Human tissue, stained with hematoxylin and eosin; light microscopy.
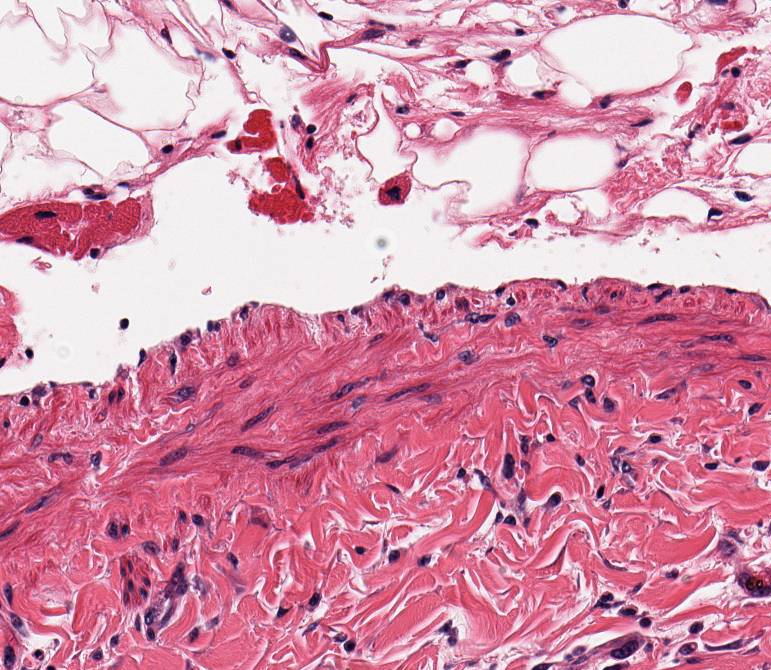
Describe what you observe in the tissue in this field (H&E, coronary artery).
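At the top of the field, the large clear spaces bounded by thin pink membranes are adipocytes. Next, find the upper edge of the dense tissue where it faces the empty space: a single row of cells with small dark nuclei lines it. Just beneath that lined surface, elongated spindle-shaped nuclei run roughly parallel to it. Finally, search the loose tissue at upper left for several deep red, strongly eosinophilic clumps.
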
